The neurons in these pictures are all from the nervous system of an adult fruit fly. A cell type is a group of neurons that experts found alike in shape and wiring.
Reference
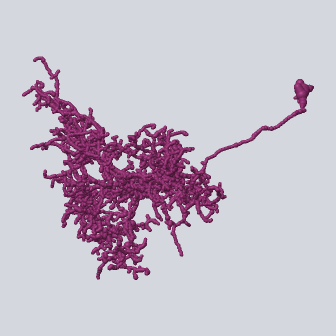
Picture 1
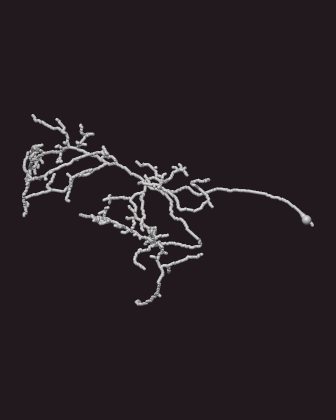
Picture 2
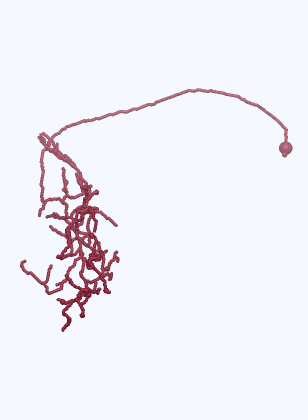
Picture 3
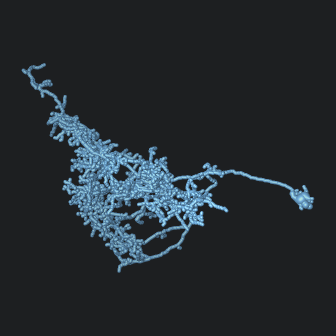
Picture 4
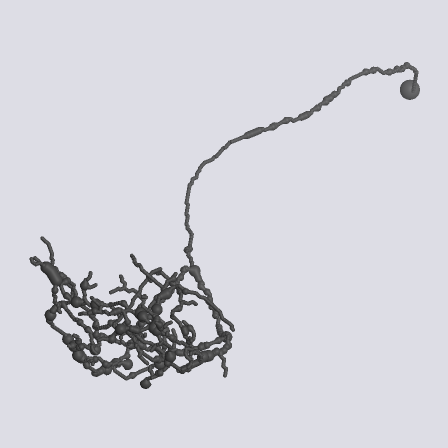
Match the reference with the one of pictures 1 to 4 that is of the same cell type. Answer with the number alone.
3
